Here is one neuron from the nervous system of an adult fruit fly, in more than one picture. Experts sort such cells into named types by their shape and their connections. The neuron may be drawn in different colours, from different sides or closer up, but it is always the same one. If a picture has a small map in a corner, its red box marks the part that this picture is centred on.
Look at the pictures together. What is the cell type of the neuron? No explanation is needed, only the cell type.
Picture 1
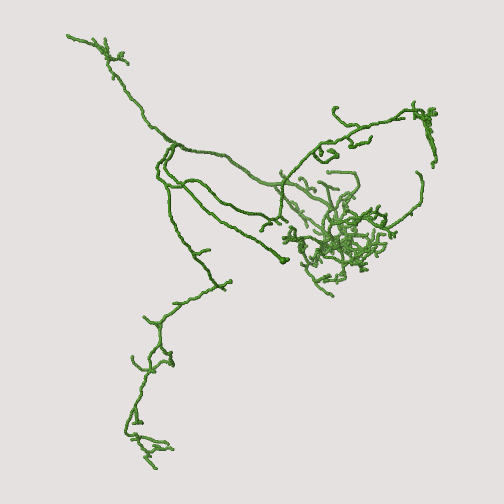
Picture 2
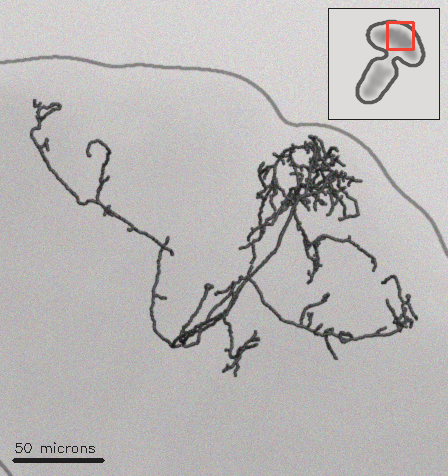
SMP715m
